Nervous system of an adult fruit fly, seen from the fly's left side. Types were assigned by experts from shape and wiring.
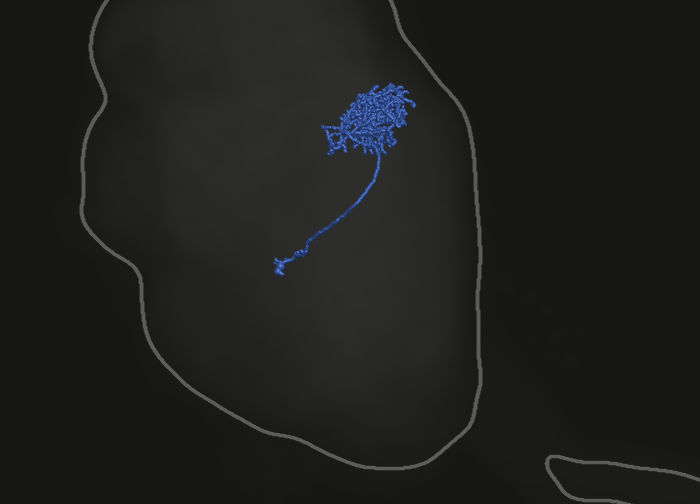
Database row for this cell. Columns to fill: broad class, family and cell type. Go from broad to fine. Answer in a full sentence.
An optic-lobe intrinsic neuron of the Li family, type Li20.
